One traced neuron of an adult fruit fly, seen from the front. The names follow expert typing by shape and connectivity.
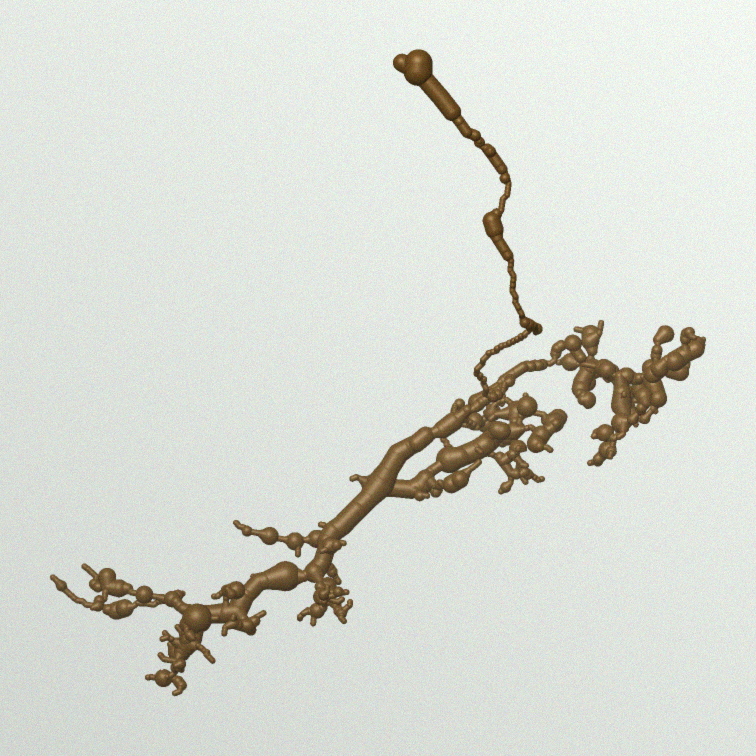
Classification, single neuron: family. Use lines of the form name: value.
family: hemilineage 09A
